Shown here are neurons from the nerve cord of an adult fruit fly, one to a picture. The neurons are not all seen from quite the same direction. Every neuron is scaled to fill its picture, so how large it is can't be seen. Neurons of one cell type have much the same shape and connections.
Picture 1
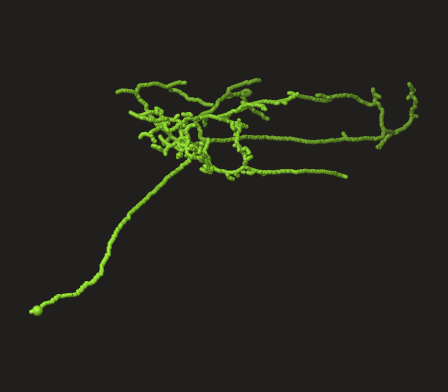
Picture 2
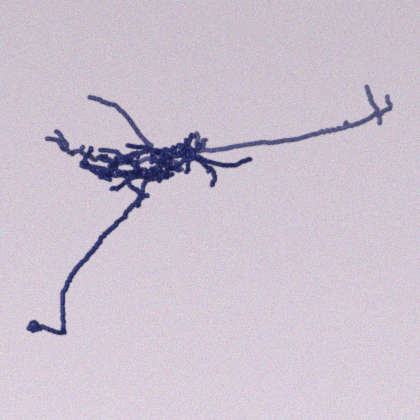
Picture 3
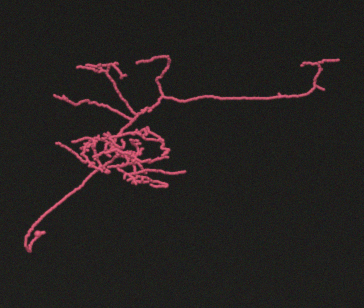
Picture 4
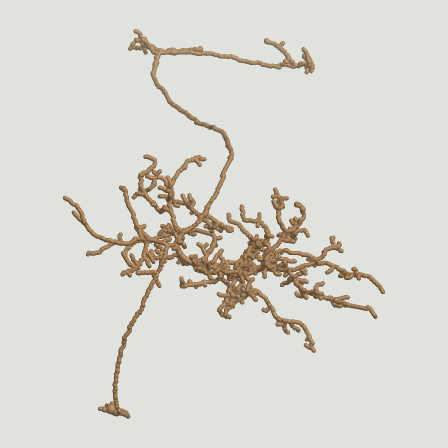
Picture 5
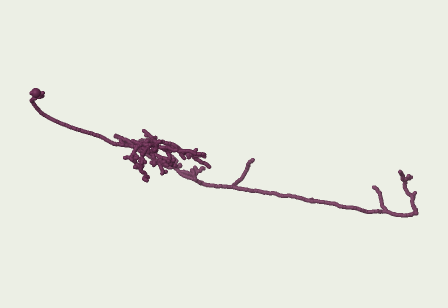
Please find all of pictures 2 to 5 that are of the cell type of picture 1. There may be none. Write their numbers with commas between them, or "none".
2, 3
